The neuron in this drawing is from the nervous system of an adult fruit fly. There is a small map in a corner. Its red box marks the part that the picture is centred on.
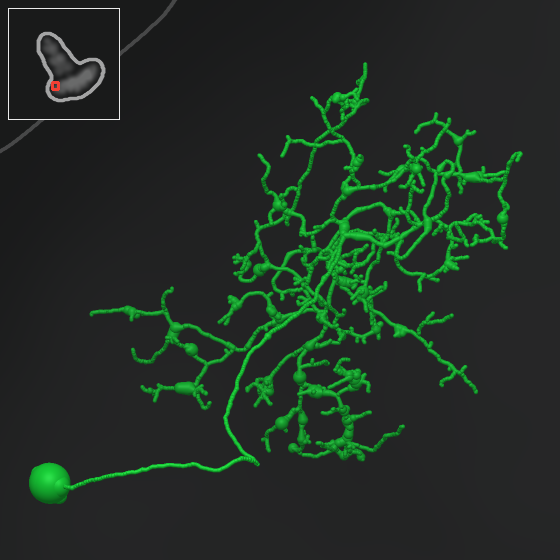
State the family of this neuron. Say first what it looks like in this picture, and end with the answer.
The cell body is at the lower left of the picture. As drawn here it is about as wide as it is tall. It is an optic-lobe intrinsic neuron. Its family is Cm.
